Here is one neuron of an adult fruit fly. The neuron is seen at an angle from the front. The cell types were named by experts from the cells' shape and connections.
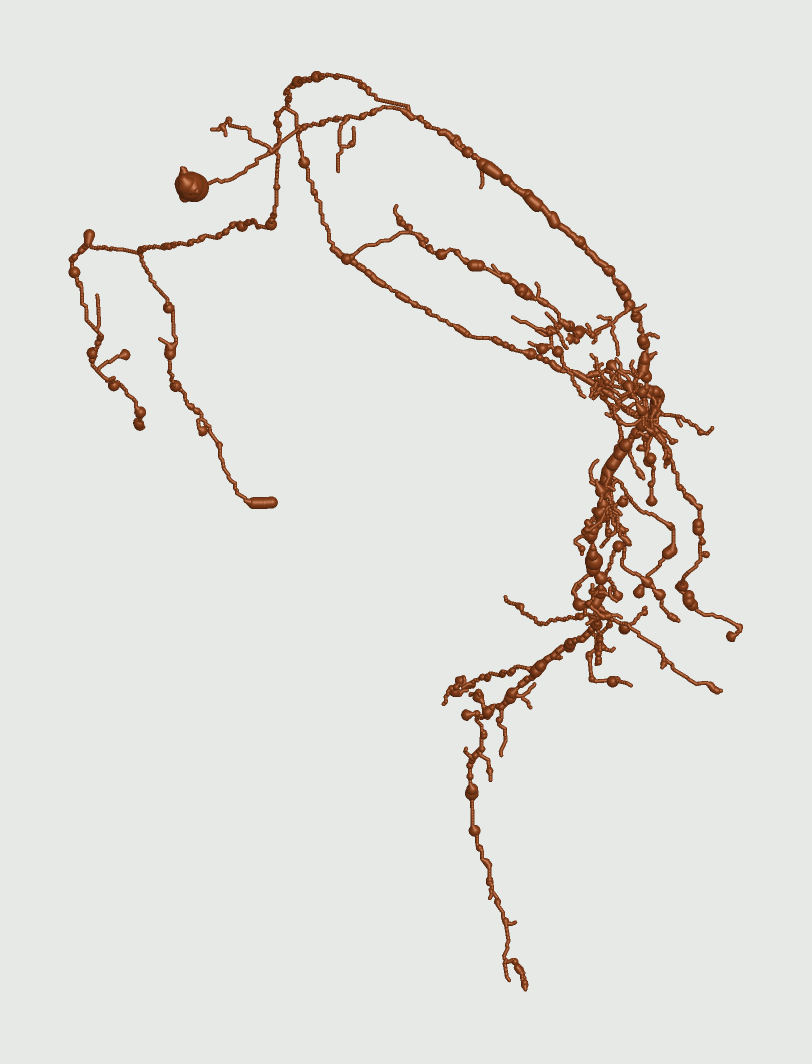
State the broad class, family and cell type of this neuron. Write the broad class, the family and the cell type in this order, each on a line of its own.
central-brain intrinsic neuron
hemilineage SMPad1
SIP143m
